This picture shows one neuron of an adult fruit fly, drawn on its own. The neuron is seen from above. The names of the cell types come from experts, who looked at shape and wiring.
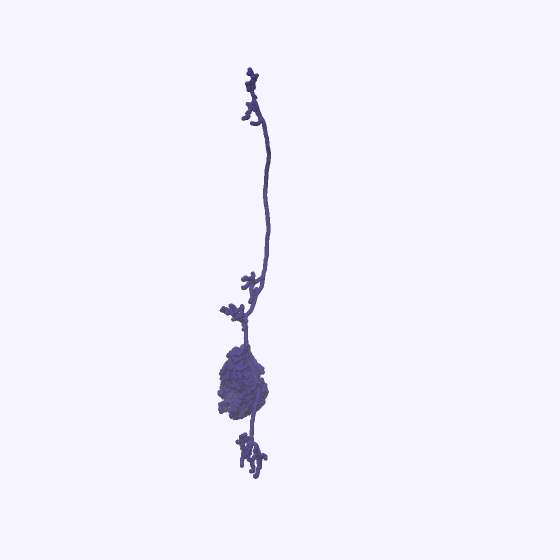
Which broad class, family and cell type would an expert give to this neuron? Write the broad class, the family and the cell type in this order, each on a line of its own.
ascending neuron
hemilineage 04B
AN04B001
